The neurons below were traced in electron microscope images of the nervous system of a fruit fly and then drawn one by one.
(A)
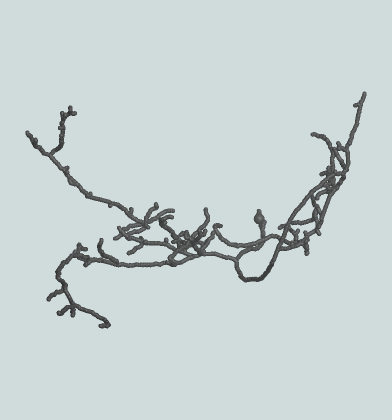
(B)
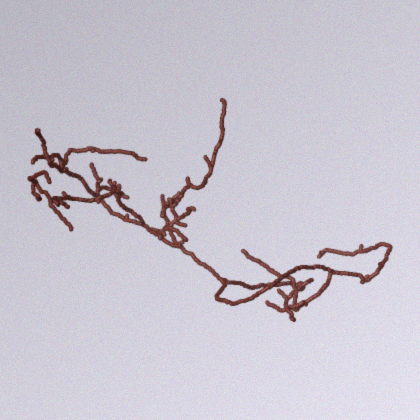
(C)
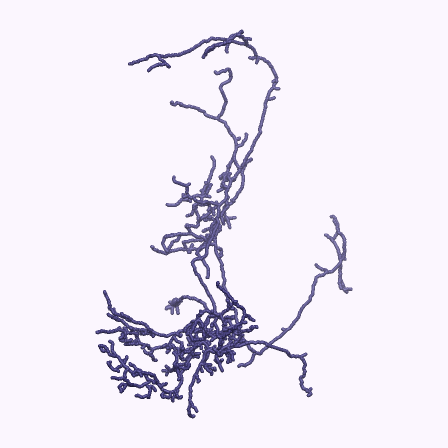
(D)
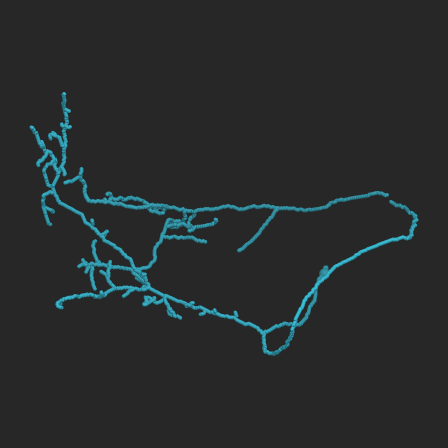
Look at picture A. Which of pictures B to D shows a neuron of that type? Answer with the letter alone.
B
